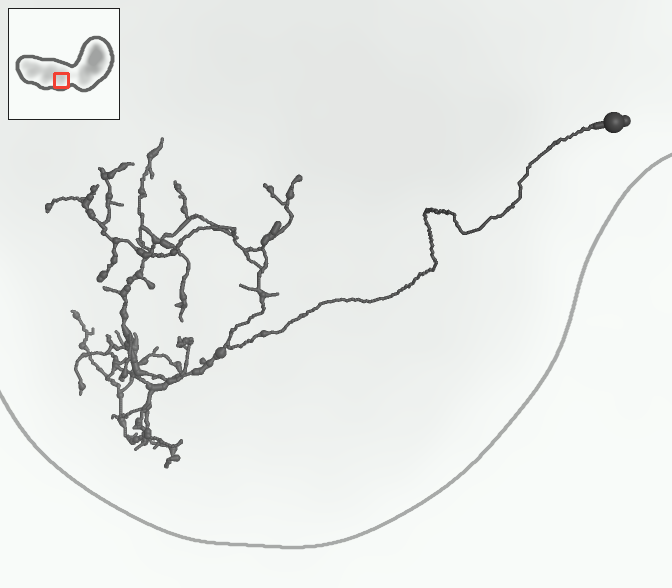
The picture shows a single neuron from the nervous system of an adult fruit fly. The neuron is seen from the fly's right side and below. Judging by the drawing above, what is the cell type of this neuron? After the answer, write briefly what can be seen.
The cell type is IN14A046. It is a nerve-cord intrinsic neuron. The cell body can be seen at the upper right of the picture. Dozens of branch ends can be seen.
